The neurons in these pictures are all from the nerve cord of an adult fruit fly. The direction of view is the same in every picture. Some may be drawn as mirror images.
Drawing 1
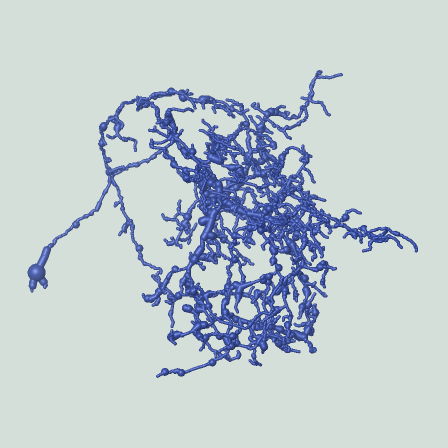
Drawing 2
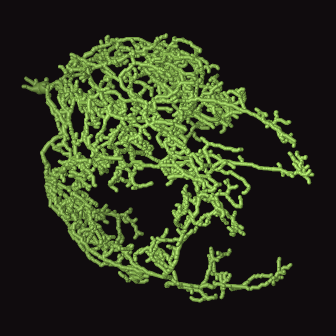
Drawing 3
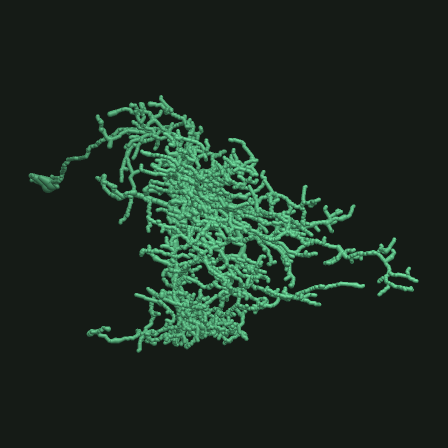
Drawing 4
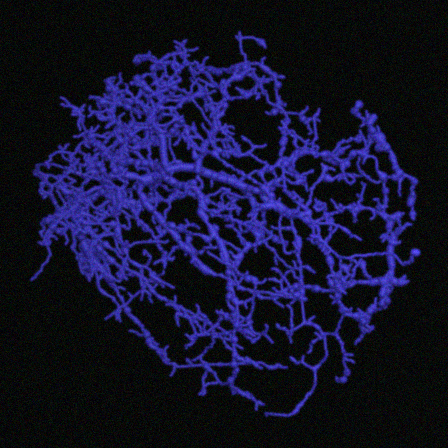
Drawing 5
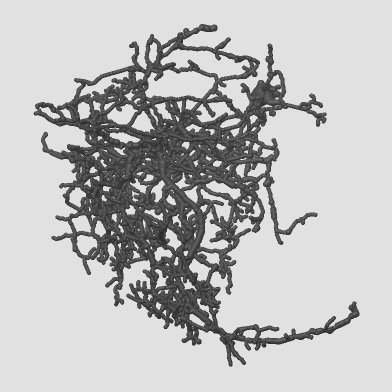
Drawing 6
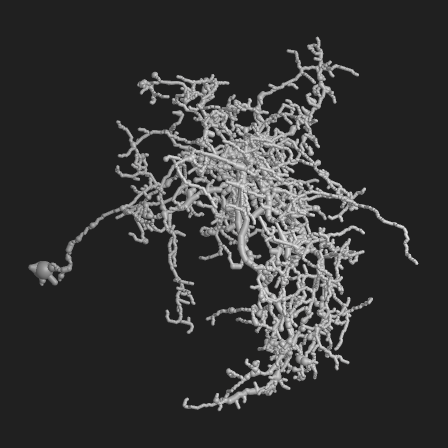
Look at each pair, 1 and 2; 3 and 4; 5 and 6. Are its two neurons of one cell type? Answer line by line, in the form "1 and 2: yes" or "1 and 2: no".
1 and 2: no
3 and 4: no
5 and 6: yes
